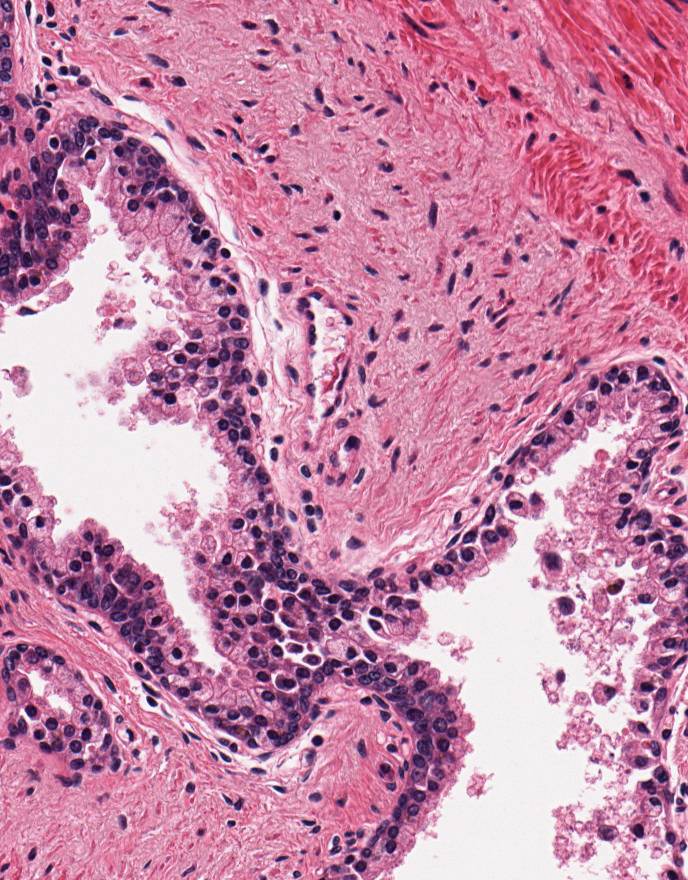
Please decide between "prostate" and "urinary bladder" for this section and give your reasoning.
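Answer: prostate.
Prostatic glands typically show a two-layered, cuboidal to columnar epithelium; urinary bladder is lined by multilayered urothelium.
Seen here: a row of darker basal nuclei beneath taller luminal cells. Luminal cytoplasm pale pink, somewhat clear. Epithelial folds project into the lumen on the left. Stroma pink and fibrous with scattered spindle-shaped nuclei; denser bright red muscle bundles at upper right.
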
